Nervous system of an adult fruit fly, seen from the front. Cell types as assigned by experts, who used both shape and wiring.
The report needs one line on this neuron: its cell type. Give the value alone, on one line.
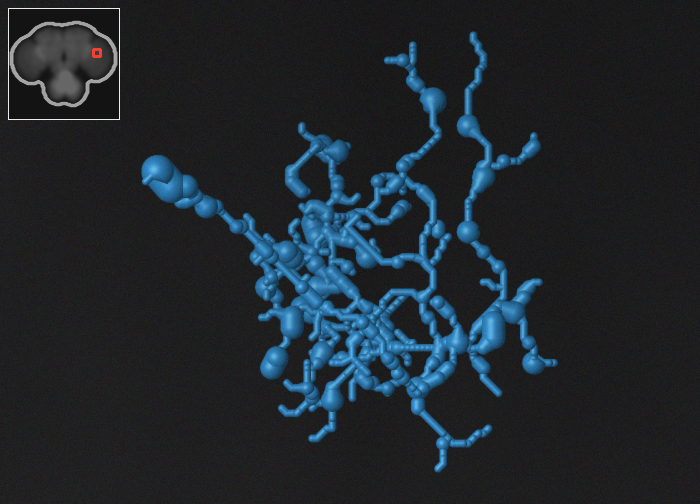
Dm10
